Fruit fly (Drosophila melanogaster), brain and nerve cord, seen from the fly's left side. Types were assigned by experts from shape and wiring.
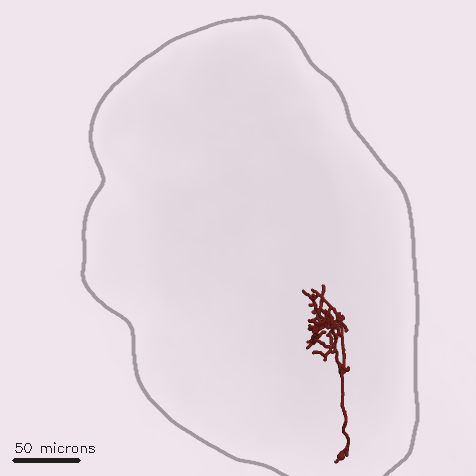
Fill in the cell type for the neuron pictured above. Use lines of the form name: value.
cell type: CB1786_a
